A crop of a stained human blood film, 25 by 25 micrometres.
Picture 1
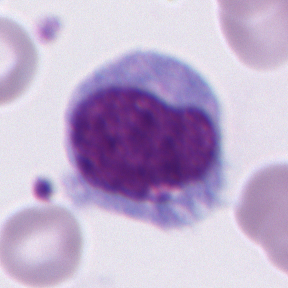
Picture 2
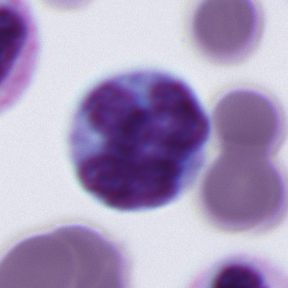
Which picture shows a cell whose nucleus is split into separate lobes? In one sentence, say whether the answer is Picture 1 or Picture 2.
It is the cell in picture 2 whose nucleus is split into lobes.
